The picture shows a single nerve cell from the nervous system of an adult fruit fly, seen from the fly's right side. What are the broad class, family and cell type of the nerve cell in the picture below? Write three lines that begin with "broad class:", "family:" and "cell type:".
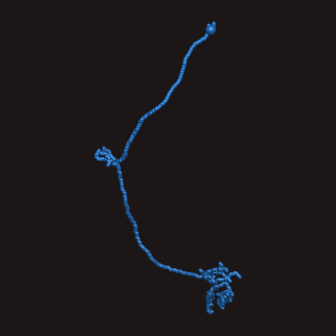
broad class: central-brain intrinsic neuron
family: class CX
cell type: PFNp_d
